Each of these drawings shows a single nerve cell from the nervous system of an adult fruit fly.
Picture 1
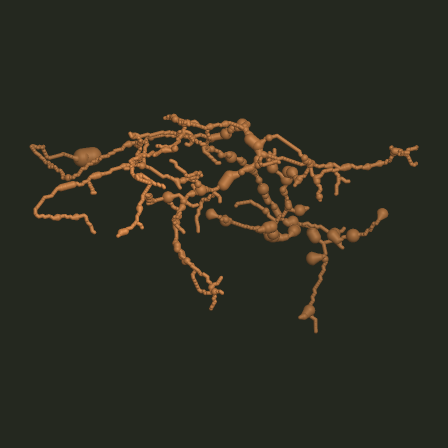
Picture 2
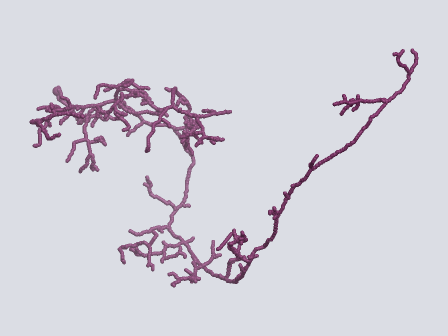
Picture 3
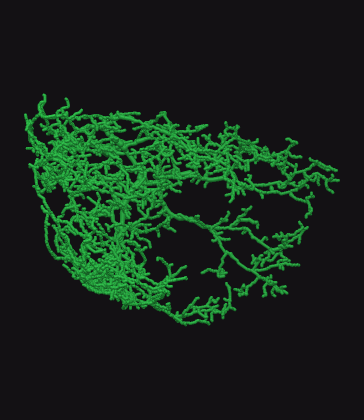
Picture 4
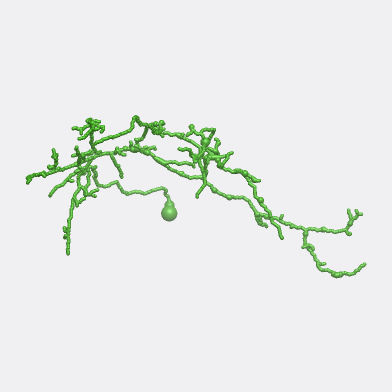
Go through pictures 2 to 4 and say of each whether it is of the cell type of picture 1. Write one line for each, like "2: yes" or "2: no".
2: no
3: no
4: no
